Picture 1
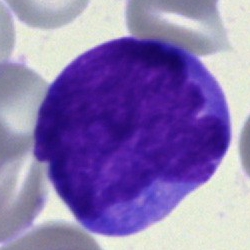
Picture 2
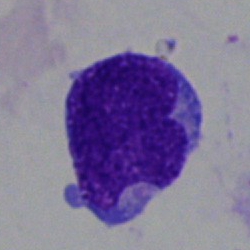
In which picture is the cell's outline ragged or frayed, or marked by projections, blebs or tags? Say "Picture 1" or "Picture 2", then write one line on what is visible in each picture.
Picture 2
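Picture 1: The cell outline is roughly round with a smooth edge.
Picture 2: A small rounded bleb of cytoplasm bulges out at the lower left.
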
